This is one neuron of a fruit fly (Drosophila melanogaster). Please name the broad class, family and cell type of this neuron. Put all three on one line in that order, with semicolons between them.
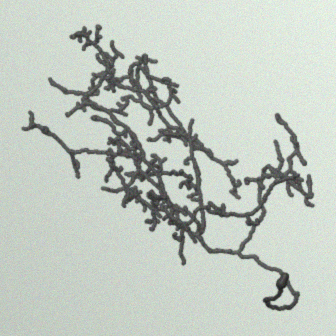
nerve-cord intrinsic neuron; hemilineage 09A; IN09A026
